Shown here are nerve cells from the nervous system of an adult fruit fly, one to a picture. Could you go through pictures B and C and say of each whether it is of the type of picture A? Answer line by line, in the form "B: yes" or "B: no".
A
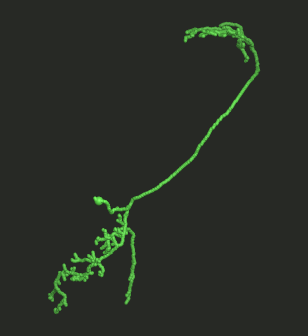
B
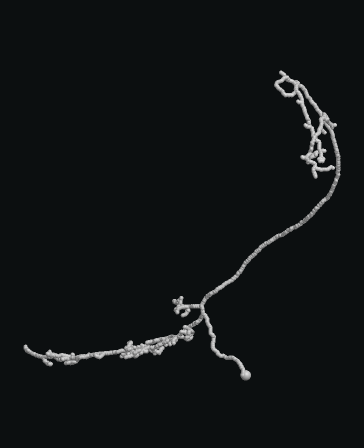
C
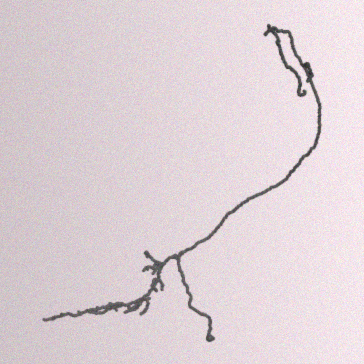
B: no
C: no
